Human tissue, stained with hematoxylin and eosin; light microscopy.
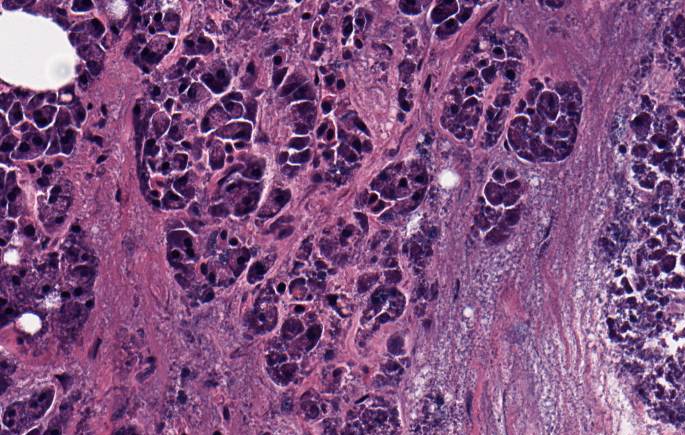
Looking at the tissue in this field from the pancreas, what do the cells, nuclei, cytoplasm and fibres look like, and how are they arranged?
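Bands of pink fibrous stroma divide most of the field into dark purple nests of crowded cells, stained so darkly that single nuclei are hard to distinguish. A large, round clear space occupies the top left corner.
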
